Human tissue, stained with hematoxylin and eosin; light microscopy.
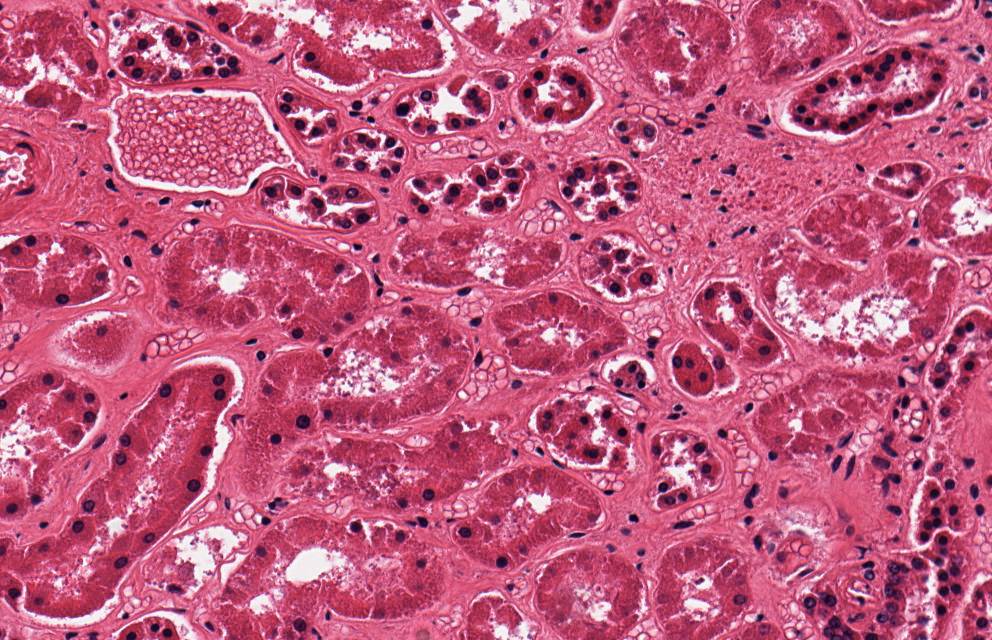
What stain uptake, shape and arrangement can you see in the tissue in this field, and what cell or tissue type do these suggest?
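You'll notice the larger tubules are lined by cuboidal to low columnar cells with plenty of granular eosinophilic cytoplasm and small, round, darkly stained nuclei set in a single row. Many tubular lumens hold pale, frothy, fragmented material rather than dense casts. Between the tubules, the interstitial stroma is pink and fibrous, with scattered spindle-shaped nuclei. So this is renal cortex.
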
